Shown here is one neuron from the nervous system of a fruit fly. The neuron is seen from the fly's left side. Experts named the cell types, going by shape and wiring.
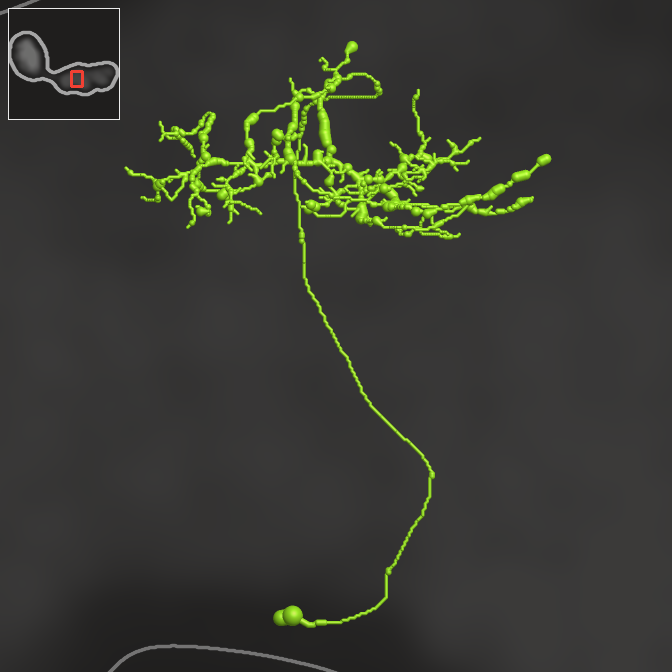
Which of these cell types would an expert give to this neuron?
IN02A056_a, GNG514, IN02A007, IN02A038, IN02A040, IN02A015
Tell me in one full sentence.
The neuron has IN02A040 as its cell type.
